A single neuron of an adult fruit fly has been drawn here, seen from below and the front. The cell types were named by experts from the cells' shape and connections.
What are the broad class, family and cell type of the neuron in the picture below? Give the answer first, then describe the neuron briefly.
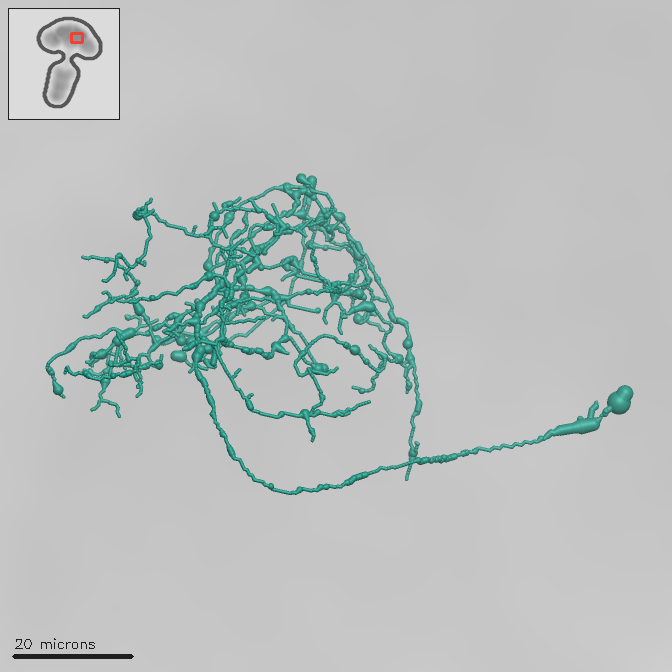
This is a central-brain intrinsic neuron. The family is hemilineage MD_SA1. The cell type is GNG407. It lies in the brain. The cell body is on the right of the picture. By the scale bar it is about 100 microns wide in this view.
